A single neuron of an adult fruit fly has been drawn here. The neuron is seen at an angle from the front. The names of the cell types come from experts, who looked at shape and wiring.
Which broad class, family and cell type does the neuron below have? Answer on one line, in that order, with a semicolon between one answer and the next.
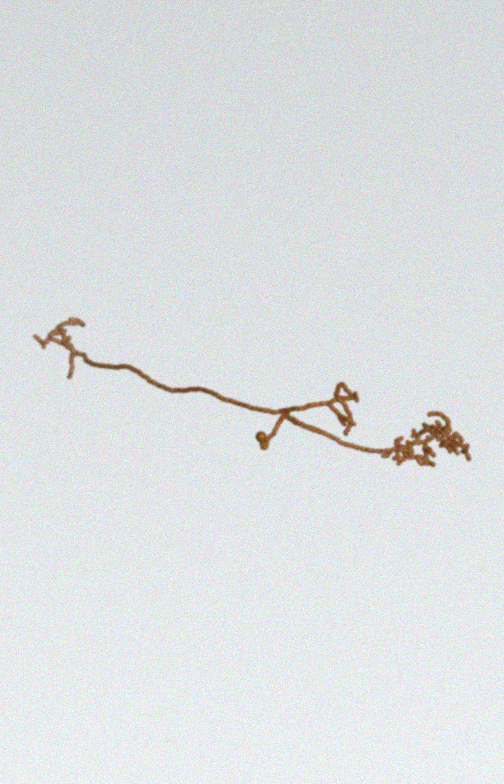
central-brain intrinsic neuron; hemilineage LHd1; CB3340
